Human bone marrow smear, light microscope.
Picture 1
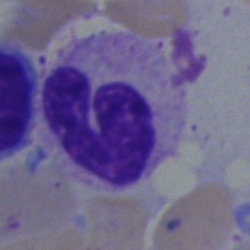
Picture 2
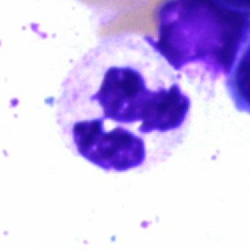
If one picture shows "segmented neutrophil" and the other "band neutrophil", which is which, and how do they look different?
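The band neutrophil is in picture 1, the segmented neutrophil in picture 2. First item, nuclear shape: in picture 1 the nucleus is deeply indented into a curved horseshoe, its notch opening toward the top of the picture.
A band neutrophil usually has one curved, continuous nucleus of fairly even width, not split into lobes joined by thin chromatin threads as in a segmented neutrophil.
Second item, chromatin: dense and dark purple in both, and in picture 2 also clumped.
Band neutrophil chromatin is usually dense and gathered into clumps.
Third item, nucleoli: neither nucleus shows any.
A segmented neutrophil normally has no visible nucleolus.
Fourth item, cytoplasm: in picture 1 it is abundant and pale lilac-grey, and in picture 2 it shows no vacuoles. Last item, surroundings: a darkly stained purple cell touches the segmented neutrophil at its upper right.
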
